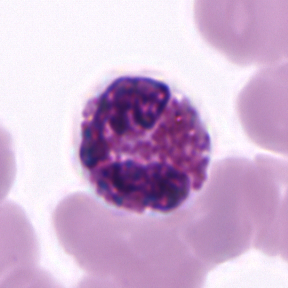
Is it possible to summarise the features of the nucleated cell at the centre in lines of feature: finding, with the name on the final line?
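Outline: round
Nucleus: two large lobes, one at the top, one at the bottom
Lobe connection: a band of nucleus along the left side of the cell
Chromatin: stains dark purple
Name: eosinophil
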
